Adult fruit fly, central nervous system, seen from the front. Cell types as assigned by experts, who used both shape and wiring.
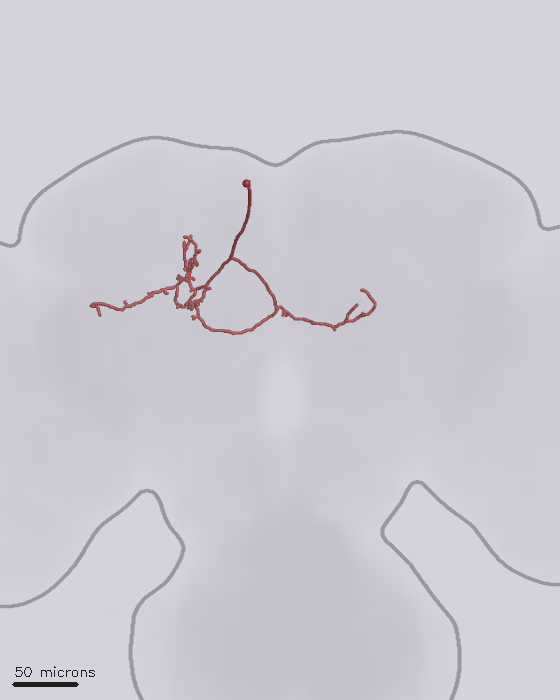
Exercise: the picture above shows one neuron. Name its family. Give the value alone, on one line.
hemilineage SMPad2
